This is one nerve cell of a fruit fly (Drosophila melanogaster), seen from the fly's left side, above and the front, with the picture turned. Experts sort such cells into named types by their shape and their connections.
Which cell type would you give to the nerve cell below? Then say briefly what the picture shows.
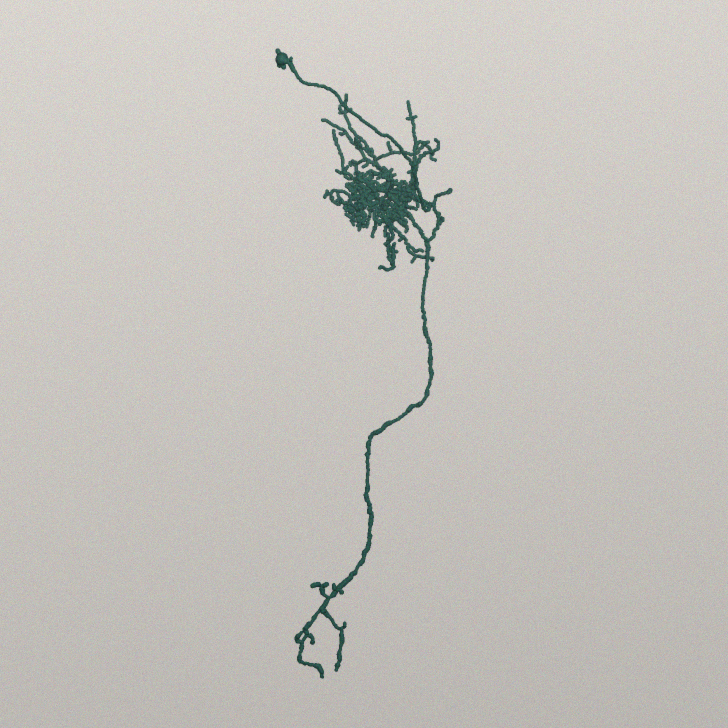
The cell type is PVLP024. It is a central-brain intrinsic neuron. Dozens of branch ends can be seen. As drawn here it is more than twice as tall as it is wide.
